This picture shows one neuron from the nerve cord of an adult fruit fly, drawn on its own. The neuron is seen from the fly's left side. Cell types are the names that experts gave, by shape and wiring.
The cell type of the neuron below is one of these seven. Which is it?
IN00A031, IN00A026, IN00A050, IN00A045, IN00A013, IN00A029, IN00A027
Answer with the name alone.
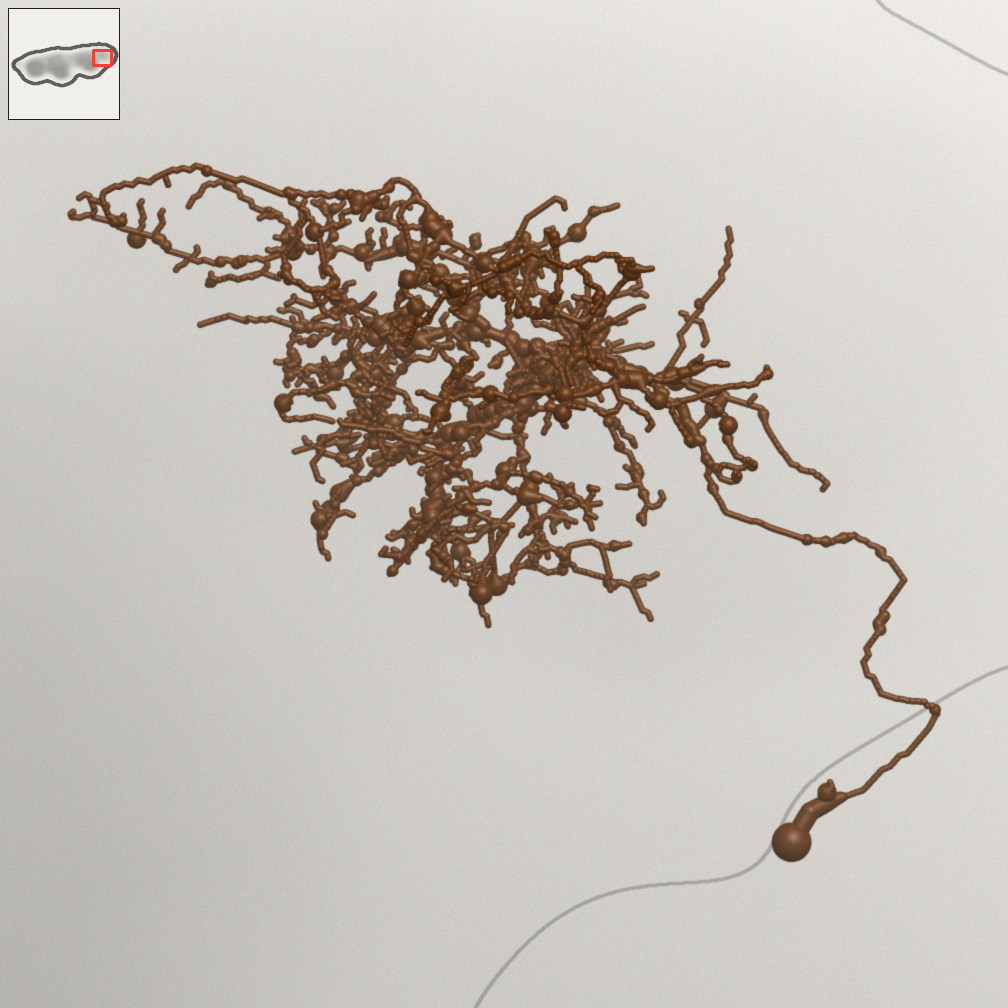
IN00A027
